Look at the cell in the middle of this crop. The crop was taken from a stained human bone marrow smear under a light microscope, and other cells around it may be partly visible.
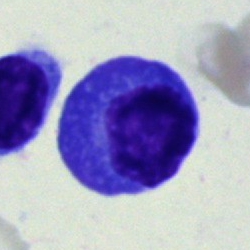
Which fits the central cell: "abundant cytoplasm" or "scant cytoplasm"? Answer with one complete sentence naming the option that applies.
The cytoplasm forms a broad area around the nucleus.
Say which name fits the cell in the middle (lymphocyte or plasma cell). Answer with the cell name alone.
plasma cell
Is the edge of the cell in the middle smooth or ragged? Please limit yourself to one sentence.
No projections interrupt the outline; it is smooth all the way round.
